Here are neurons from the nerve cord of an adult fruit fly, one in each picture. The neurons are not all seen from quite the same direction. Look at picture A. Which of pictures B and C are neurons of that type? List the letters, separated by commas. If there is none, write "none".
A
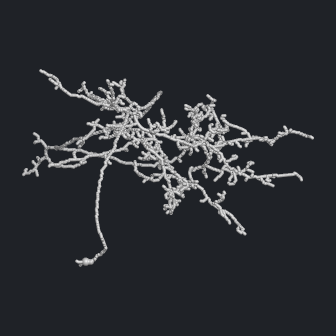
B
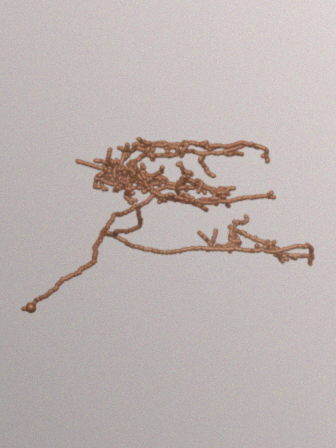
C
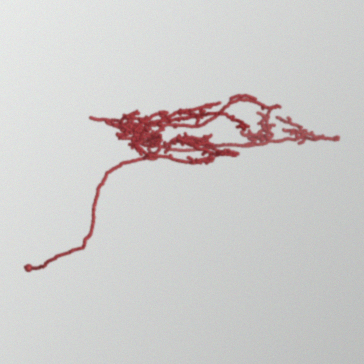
none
